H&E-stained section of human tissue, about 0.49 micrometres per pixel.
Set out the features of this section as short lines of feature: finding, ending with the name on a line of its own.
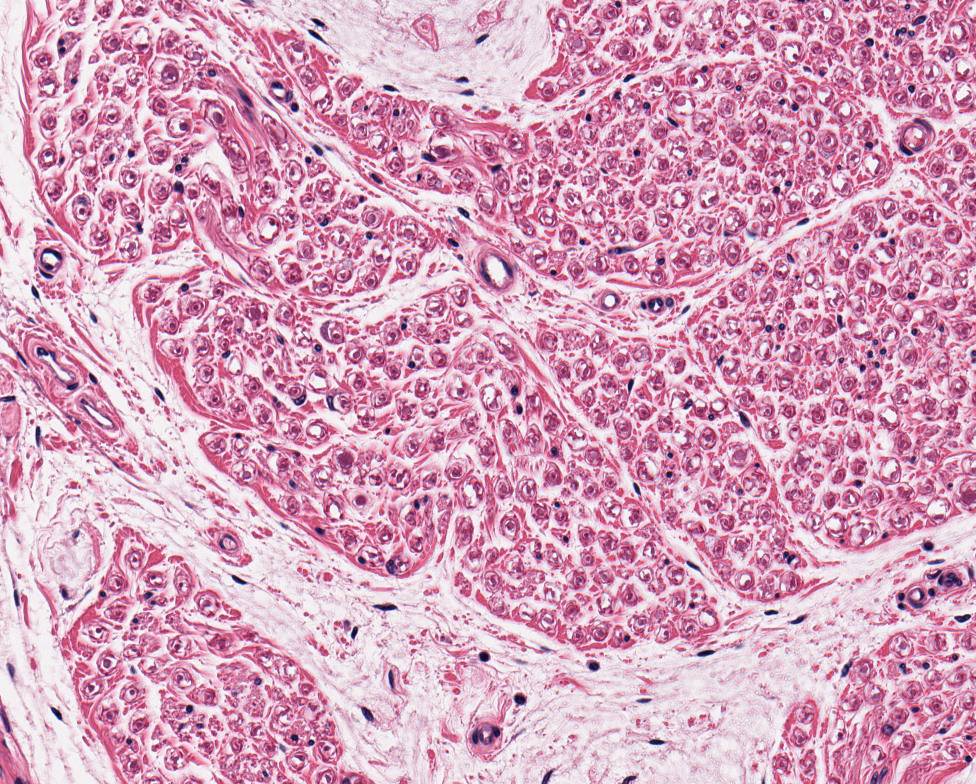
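Fibres: small round profiles packed closely inside bundles
Axons: central, pink
Myelin: pale clear ring
Bundle edge: thin pink band, flattened cells and fibres
Vessel: small, round, open lumen, septum just above centre
Name: tibial nerve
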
